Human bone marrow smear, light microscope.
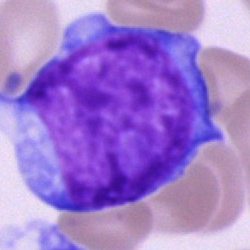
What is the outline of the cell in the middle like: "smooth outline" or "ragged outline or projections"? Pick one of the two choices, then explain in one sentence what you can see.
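Ragged outline or projections. The cell outline is irregular, with angular bulges at the top and right.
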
